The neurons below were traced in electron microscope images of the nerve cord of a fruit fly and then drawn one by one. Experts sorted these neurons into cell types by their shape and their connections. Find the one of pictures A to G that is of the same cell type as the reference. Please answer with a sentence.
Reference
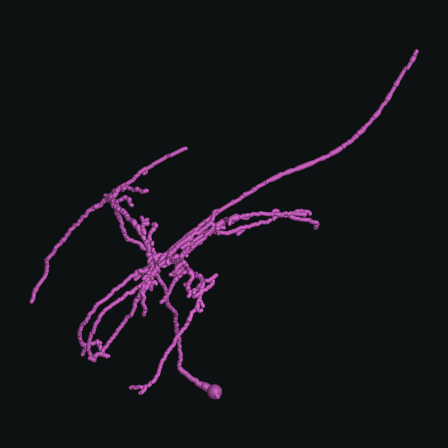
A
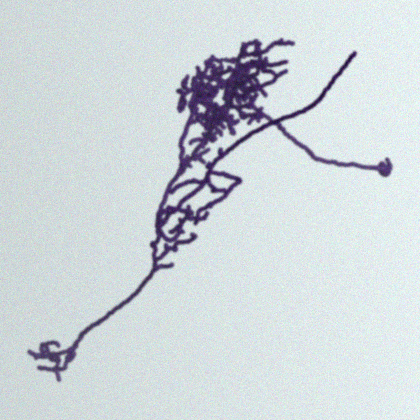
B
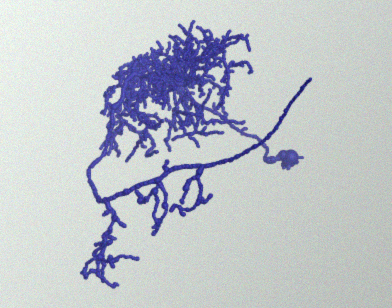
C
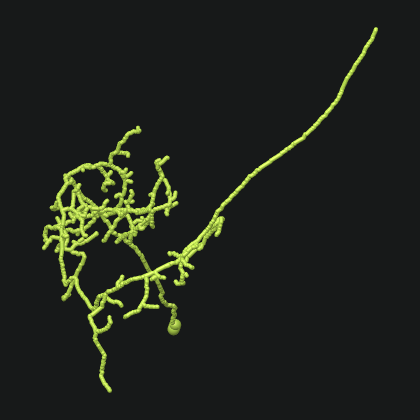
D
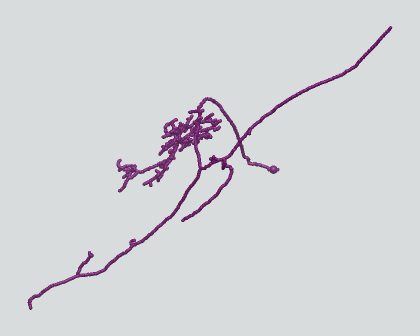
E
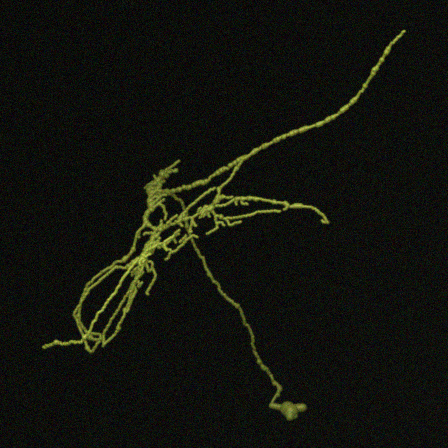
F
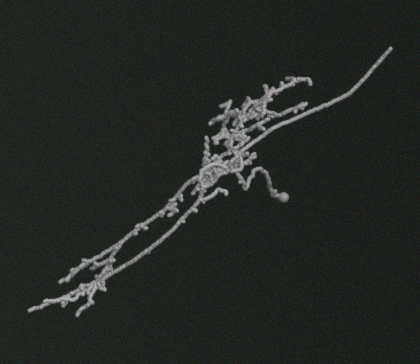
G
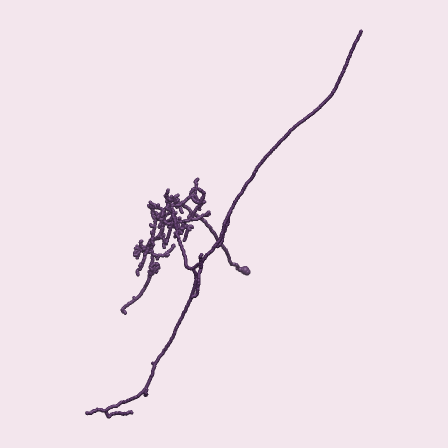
Picture E shows a neuron of the same cell type.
